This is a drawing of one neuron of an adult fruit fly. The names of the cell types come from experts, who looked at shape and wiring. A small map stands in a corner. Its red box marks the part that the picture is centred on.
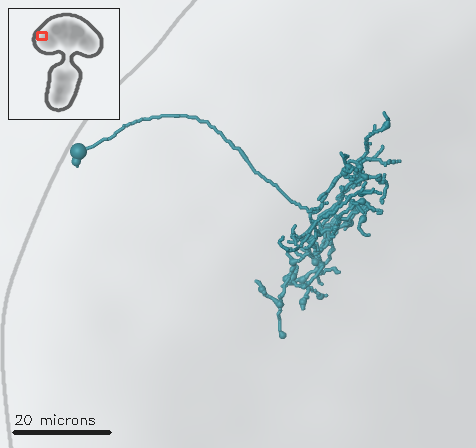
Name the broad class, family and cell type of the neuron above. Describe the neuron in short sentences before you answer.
It is in the brain and does not reach the nerve cord. From left to right in the picture it spans about 70 microns. Dozens of branch ends can be seen. This is an optic-lobe intrinsic neuron. Its family is Cm. The cell type is Cm5.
